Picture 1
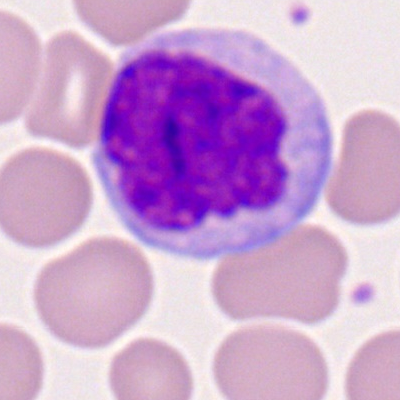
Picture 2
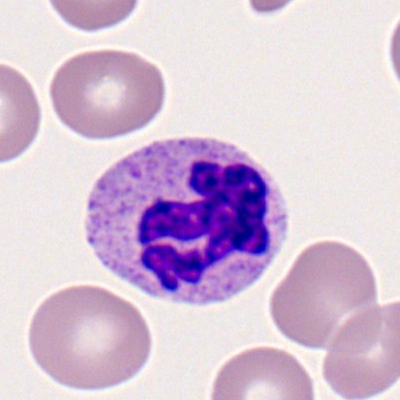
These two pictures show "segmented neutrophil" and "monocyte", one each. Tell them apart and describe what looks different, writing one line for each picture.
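Picture 1 is a monocyte. No distinct granules are seen in the cytoplasm.
Picture 2 is a segmented neutrophil. Fine purple granules are scattered through the cytoplasm.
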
